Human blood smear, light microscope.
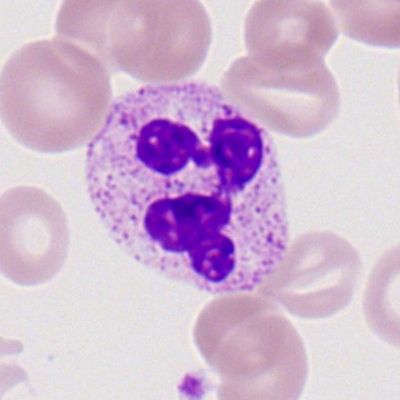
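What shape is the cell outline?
Roughly oval, with a smooth edge.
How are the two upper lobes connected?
By a thin strand.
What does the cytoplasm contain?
Fine purple granules scattered throughout, and no vacuoles.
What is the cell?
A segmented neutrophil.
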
